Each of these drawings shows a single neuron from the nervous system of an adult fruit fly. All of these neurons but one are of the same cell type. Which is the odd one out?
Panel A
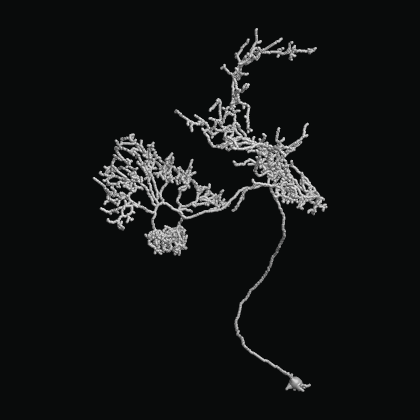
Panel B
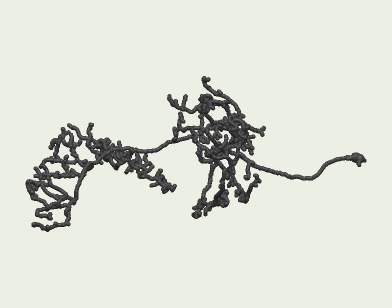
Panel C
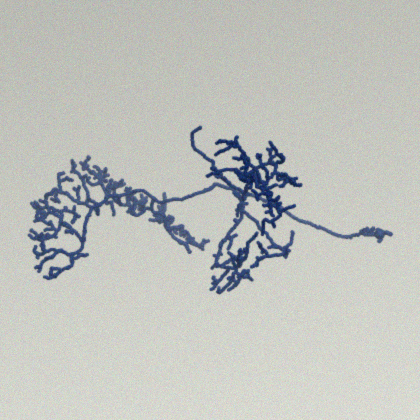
Panel A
